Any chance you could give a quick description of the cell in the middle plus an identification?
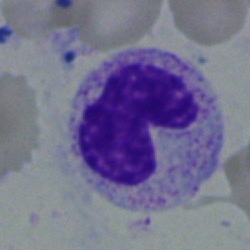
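First I notice a deeply indented nucleus, its notch opening toward the right. The chromatin is dense, dark purple and somewhat clumped. Pale lilac-grey cytoplasm is widest at the lower right, with fine pink-violet granules scattered through it. This is a band neutrophil.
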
